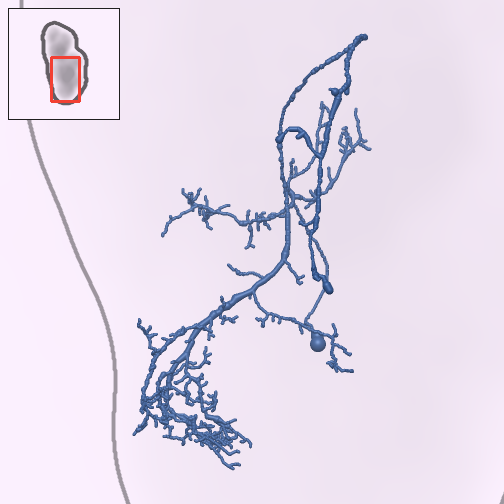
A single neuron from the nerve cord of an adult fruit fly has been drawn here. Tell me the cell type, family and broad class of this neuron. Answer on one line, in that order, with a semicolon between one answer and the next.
IN08B037; hemilineage 08B; nerve-cord intrinsic neuron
